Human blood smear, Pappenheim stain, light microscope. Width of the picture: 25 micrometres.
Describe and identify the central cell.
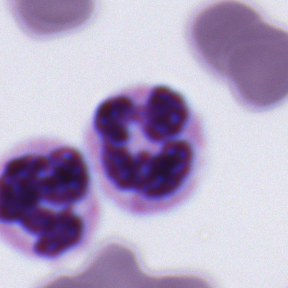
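The cell has a round, smooth outline. Its nucleus is lobed, the lobes surrounding a pale central area of cytoplasm, and its chromatin is dark purple and coarsely clumped. The cytoplasm is pale pink. This is a segmented neutrophil.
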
